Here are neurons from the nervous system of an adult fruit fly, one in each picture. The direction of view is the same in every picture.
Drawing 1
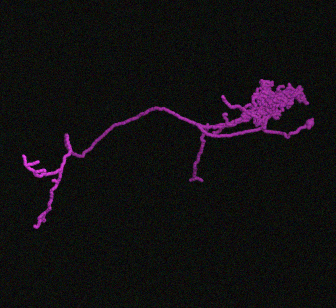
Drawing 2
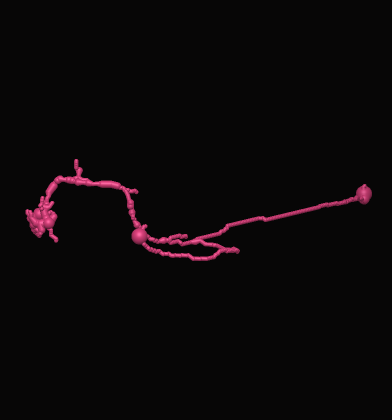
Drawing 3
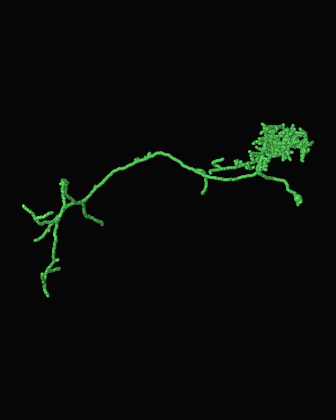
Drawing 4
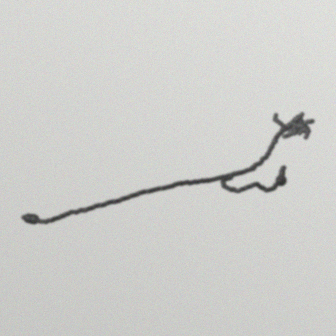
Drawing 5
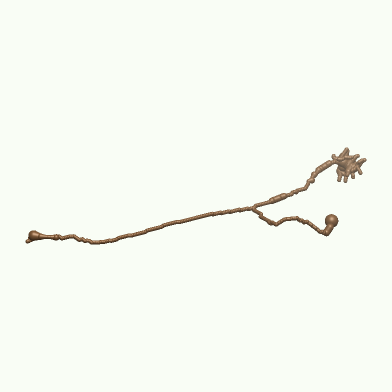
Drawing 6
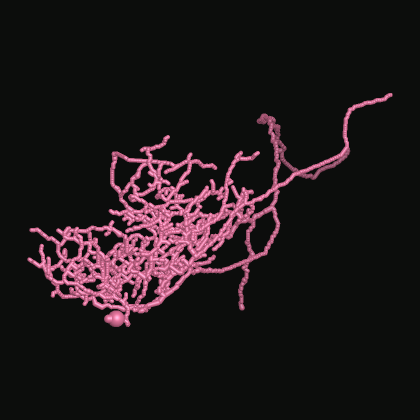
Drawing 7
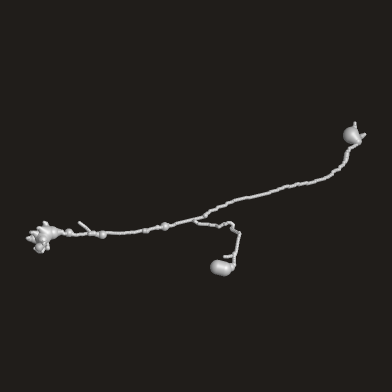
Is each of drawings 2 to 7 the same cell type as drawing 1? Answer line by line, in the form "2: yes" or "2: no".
2: no
3: yes
4: no
5: no
6: yes
7: no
